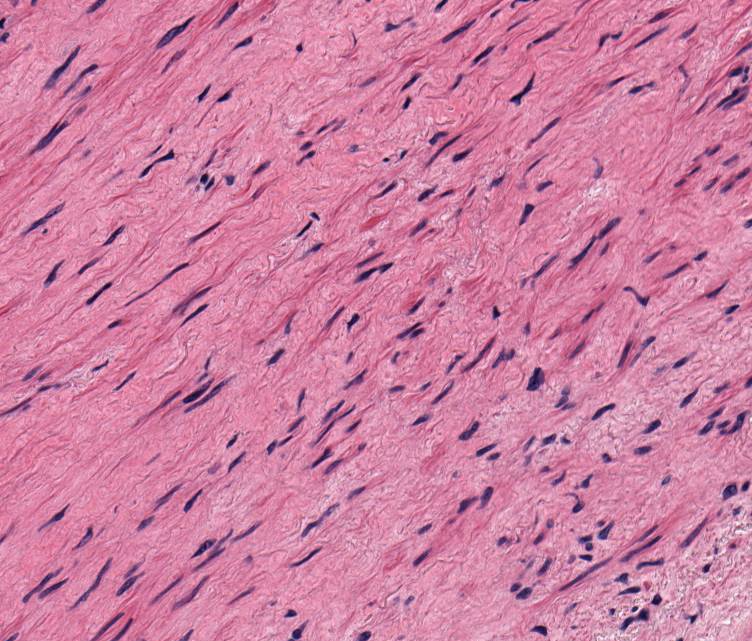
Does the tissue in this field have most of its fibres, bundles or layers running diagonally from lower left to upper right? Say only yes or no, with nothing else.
Yes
